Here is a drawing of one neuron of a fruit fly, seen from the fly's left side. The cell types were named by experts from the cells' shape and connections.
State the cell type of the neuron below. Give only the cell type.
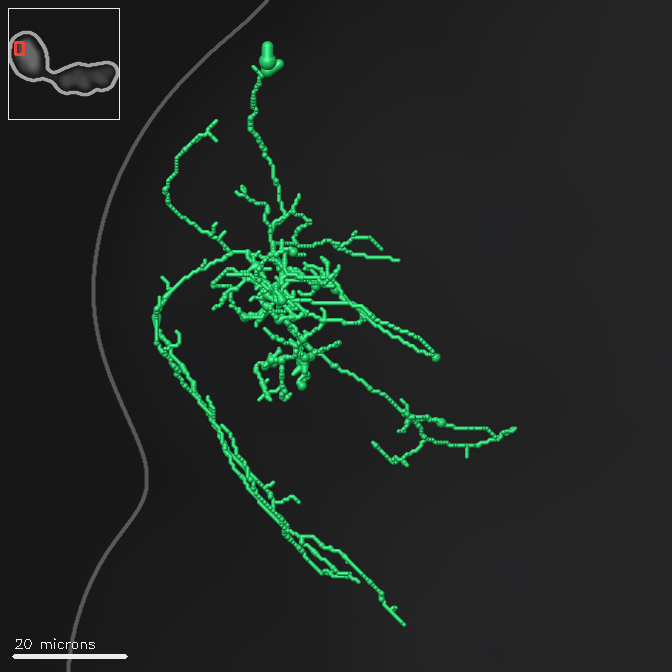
PAM07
